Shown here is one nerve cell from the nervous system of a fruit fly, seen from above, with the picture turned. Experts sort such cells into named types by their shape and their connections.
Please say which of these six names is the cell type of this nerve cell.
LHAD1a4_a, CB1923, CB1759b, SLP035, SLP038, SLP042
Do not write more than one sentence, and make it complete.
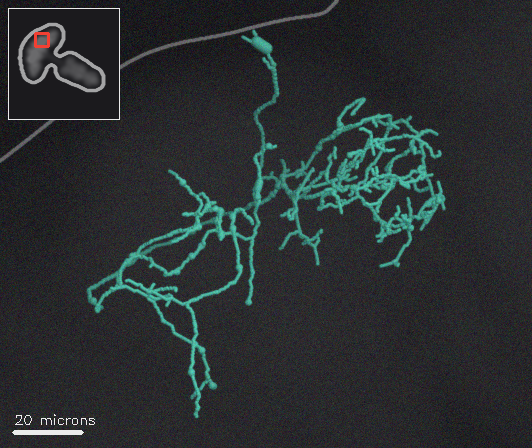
The nerve cell here falls under cell type LHAD1a4_a.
